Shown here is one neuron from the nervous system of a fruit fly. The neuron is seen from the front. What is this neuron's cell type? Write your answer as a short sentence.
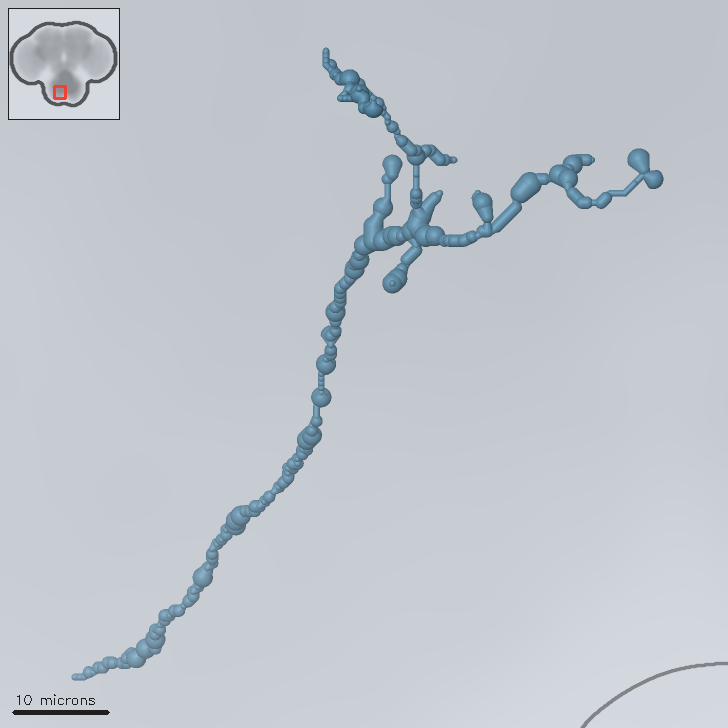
The cell type is SNpp56.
